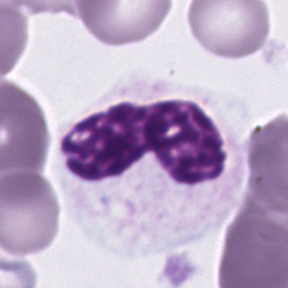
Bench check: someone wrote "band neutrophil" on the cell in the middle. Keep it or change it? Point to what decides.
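Band neutrophil is the right call for this cell.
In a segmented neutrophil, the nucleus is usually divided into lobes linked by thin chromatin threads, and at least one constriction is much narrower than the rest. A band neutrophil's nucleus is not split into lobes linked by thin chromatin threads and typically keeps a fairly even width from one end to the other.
Look where the two lobes of this nucleus meet: they are joined by a broad middle part rather than a thin thread, and that speaks for band neutrophil and against segmented neutrophil.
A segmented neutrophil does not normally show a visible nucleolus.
No nucleoli are visible here either, so that point gives no reason against segmented neutrophil. The nucleus is indented on its lower side and lies in the upper half of the cell, leaving most of the cytoplasm below it. Its chromatin is dark purple and coarsely clumped with pale gaps, and fine lilac granules are scattered sparsely through the cytoplasm.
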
